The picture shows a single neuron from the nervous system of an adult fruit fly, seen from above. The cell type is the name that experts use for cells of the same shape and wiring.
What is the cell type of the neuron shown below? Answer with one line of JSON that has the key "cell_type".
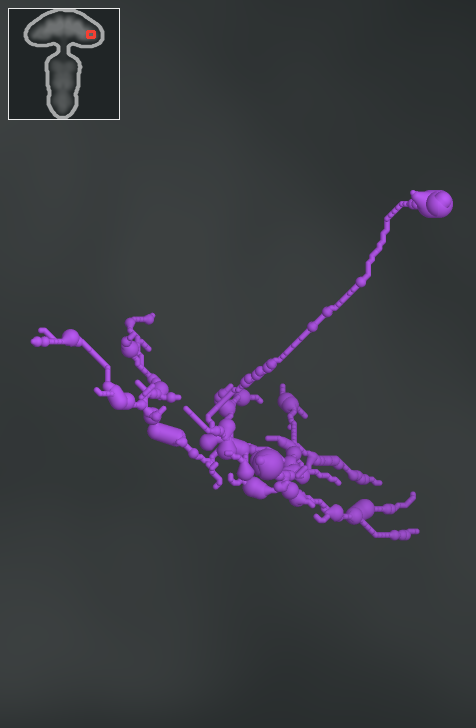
{"cell_type": "Dm-DRA1"}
